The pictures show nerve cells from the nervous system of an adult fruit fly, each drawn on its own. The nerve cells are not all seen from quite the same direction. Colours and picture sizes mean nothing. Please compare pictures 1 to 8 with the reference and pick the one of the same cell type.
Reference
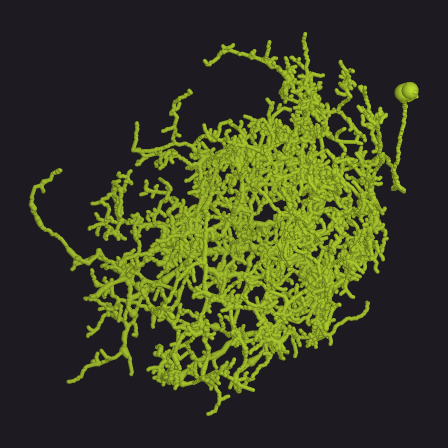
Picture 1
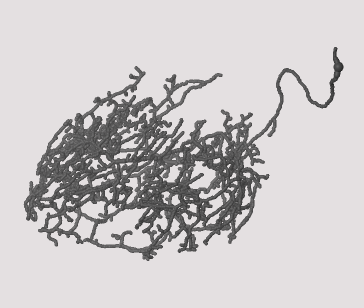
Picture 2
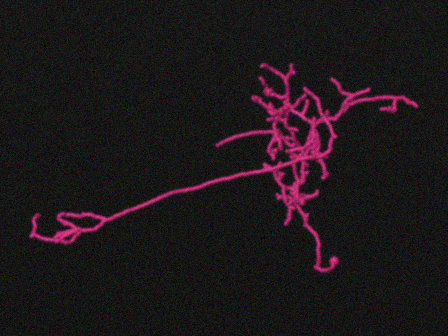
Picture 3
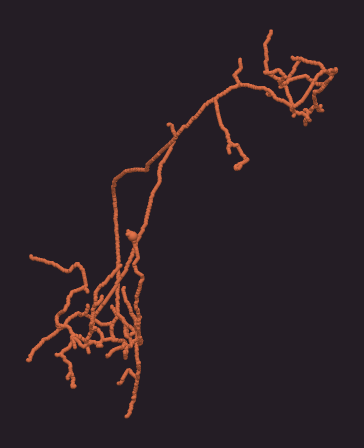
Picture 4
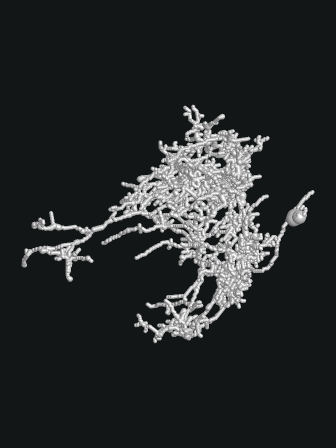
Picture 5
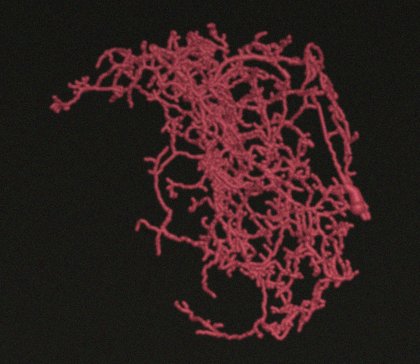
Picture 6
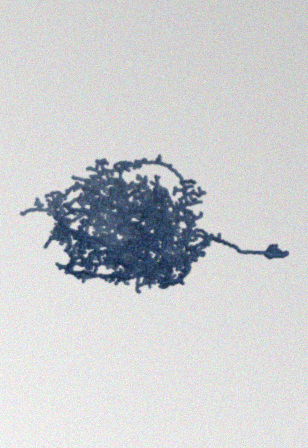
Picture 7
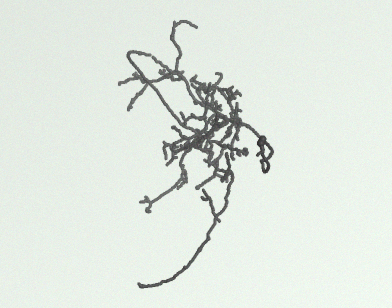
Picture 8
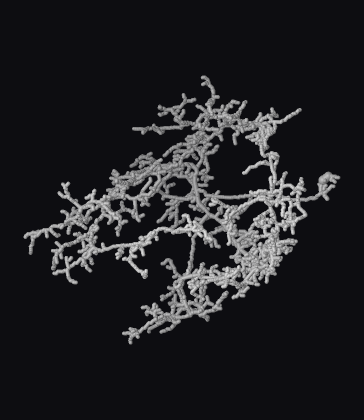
6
